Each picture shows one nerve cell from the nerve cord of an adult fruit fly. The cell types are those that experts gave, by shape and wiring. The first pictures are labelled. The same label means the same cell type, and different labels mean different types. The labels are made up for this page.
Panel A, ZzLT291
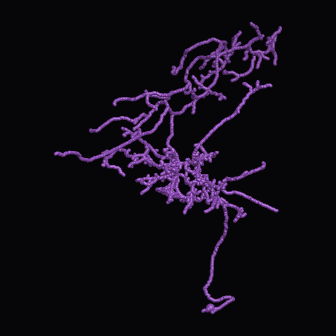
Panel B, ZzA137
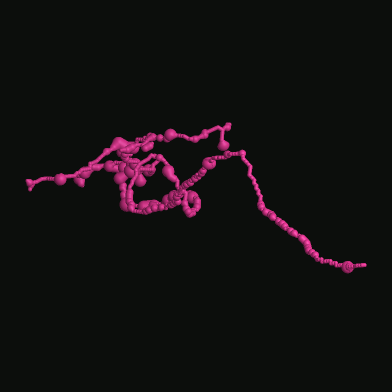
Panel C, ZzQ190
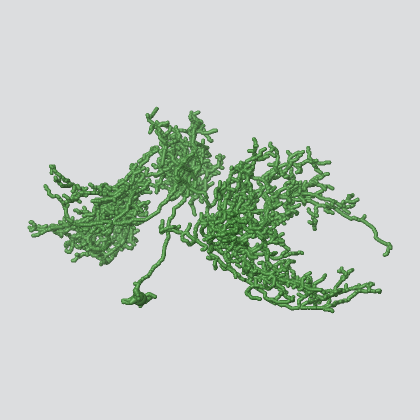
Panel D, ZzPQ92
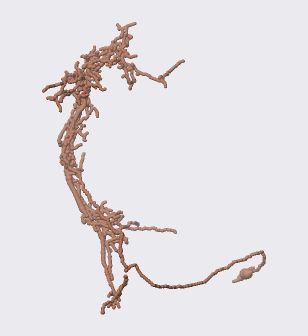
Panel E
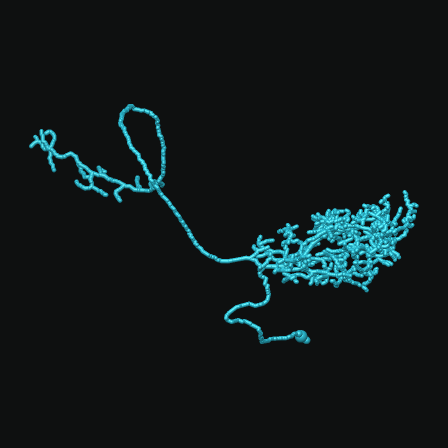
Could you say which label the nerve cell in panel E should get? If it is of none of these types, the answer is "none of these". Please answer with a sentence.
It belongs to none of these.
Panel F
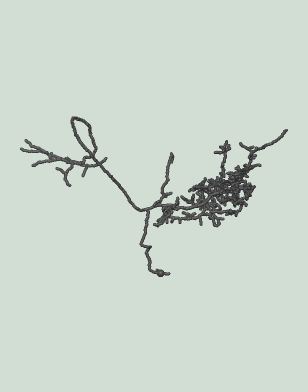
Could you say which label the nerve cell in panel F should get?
It belongs to none of these.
